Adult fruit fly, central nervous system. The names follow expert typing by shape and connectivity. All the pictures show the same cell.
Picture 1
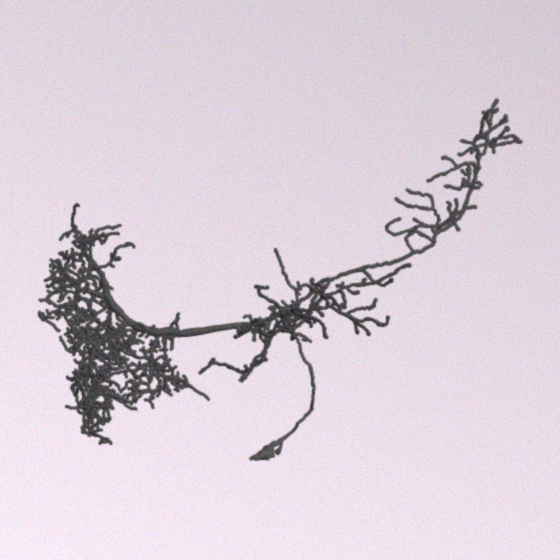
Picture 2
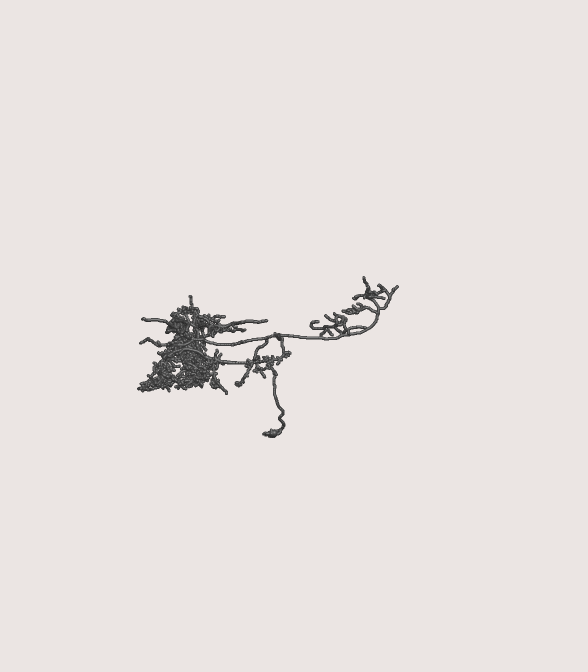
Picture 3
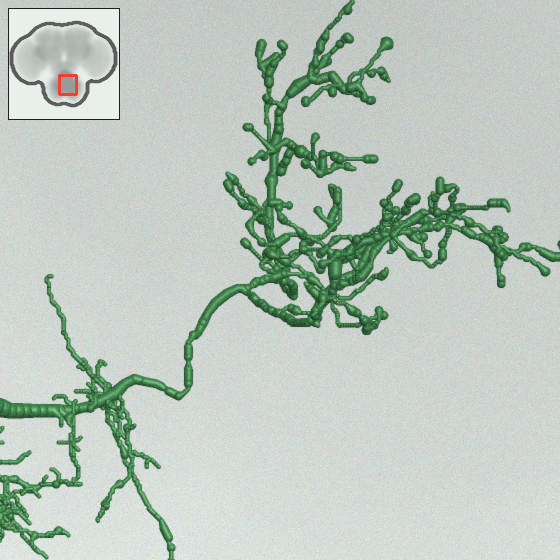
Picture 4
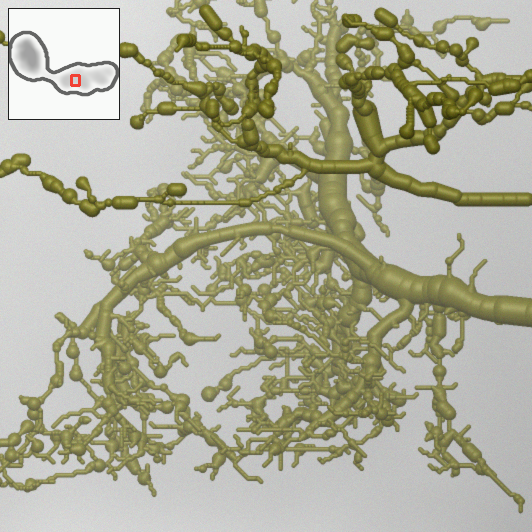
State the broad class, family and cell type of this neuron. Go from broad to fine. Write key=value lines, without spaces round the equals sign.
broad_class=nerve-cord intrinsic neuron
family=hemilineage 06B
cell_type=IN06B003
